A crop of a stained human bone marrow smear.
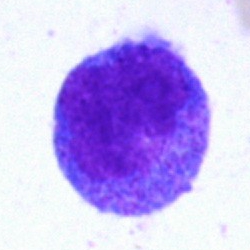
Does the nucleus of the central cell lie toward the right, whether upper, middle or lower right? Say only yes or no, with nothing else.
No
